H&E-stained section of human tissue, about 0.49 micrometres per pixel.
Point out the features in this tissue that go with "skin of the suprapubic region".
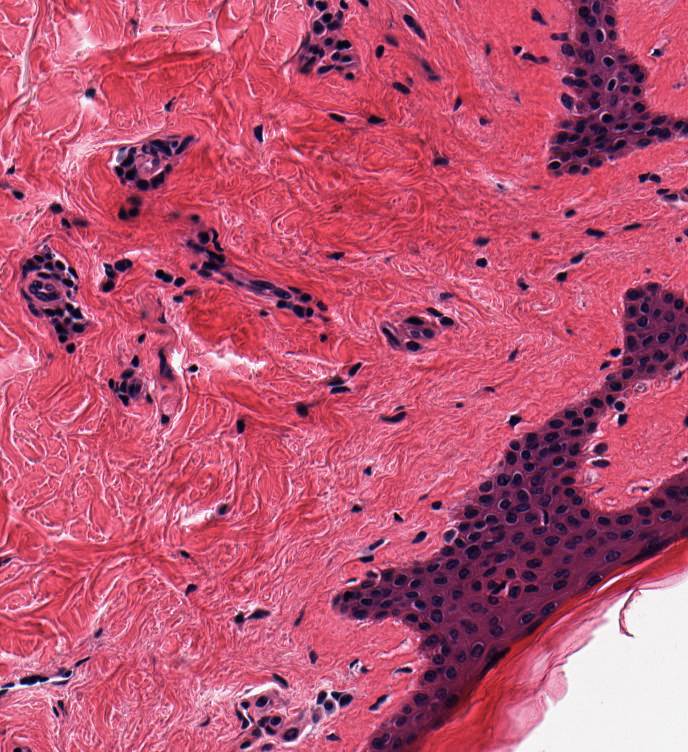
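At the lower right, I see a thin layer of compact pink keratin covering the epithelial surface. The epithelial cells have crowded, dark oval nuclei, packed most tightly along the basal layer.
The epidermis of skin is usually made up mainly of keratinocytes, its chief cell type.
That fits these crowded epithelial cells.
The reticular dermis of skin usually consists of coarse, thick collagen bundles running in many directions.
That goes with the stroma here: dense eosinophilic collagen bundles in many different directions, with sparse spindle-shaped and oval fibroblast nuclei among them. I see nothing that sits against skin of the suprapubic region.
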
